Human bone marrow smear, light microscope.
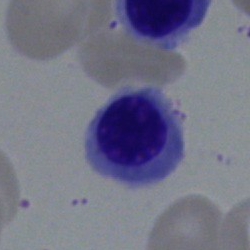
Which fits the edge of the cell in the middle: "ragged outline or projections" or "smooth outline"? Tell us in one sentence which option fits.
The cell is bounded by a smooth edge without blebs or tags.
